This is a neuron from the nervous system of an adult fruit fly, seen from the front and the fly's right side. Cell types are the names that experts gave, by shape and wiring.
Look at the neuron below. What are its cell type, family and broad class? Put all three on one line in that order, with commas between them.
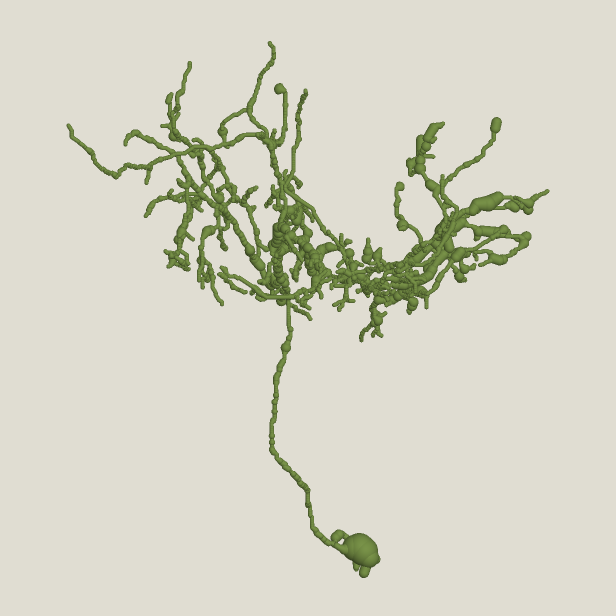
GNG251, hemilineage LB3, central-brain intrinsic neuron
